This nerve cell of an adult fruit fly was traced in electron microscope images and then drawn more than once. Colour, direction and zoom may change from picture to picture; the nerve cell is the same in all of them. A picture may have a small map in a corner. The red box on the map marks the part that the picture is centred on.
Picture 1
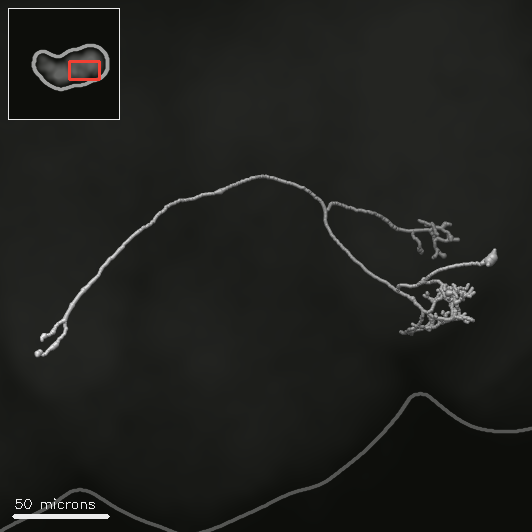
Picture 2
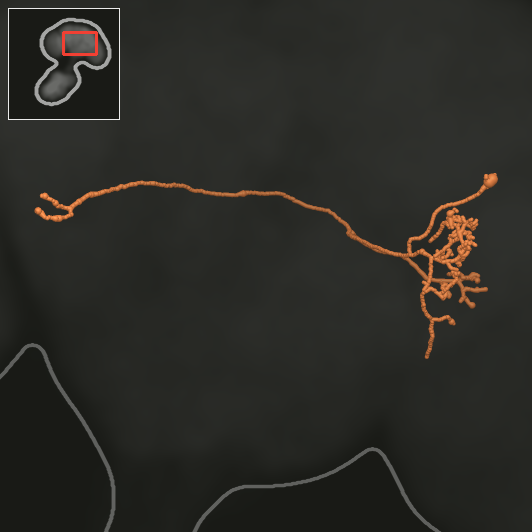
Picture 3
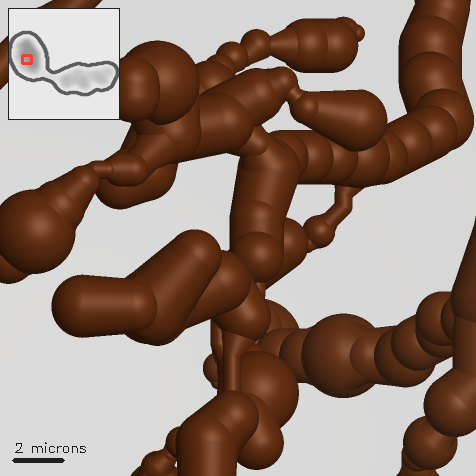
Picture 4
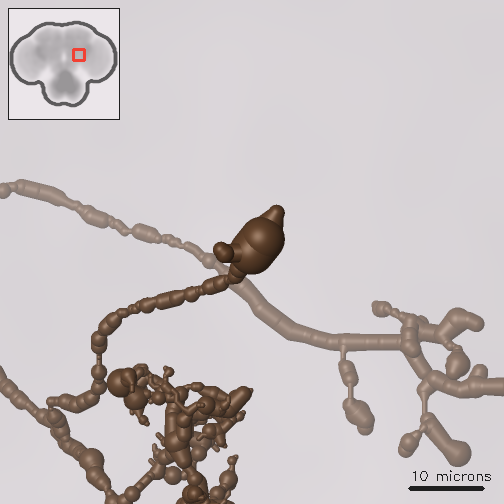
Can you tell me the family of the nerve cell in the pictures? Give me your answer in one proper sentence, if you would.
As its family, the nerve cell has hemilineage ALl1_ventral.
